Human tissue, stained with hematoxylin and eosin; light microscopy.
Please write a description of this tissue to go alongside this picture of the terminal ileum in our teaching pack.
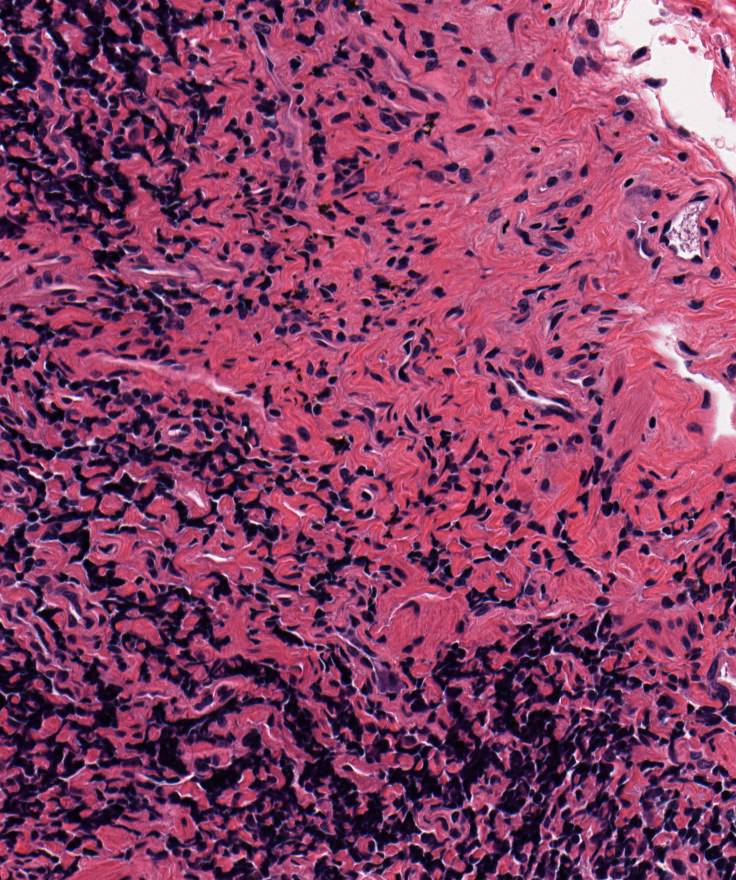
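The field shows no epithelium. Cells are most densely packed to the left and below, with the upper right less cellular. Pink collagen bundles run between the cells throughout; in the dense areas cells crowd between them without forming glands or other organised units.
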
